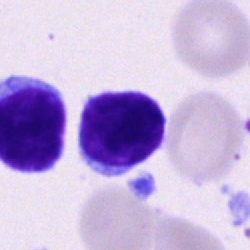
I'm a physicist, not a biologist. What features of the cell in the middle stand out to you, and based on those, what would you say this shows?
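Dense, dark purple staining marks the nucleus. Cytoplasm is scant, reduced to a thin rim. Neither granules nor vacuoles are present in the cytoplasm. This is a lymphocyte.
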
